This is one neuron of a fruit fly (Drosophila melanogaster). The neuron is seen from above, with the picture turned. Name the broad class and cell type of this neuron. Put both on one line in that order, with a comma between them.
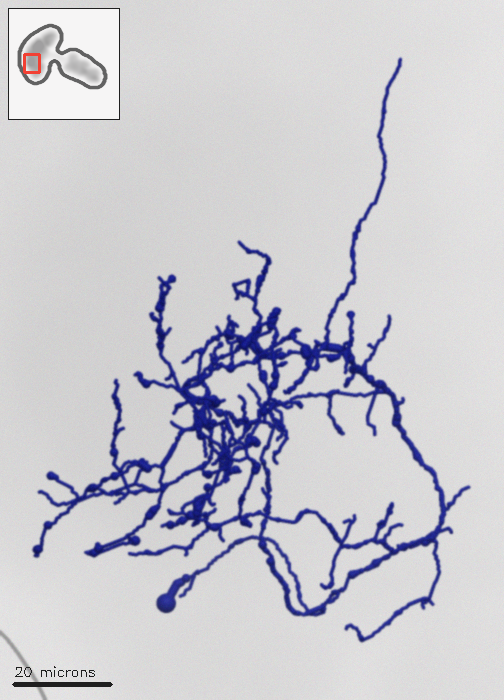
central-brain intrinsic neuron, SLP341_a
